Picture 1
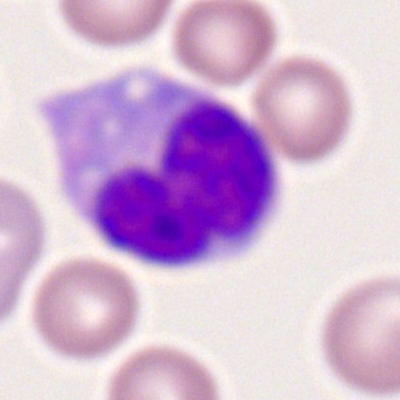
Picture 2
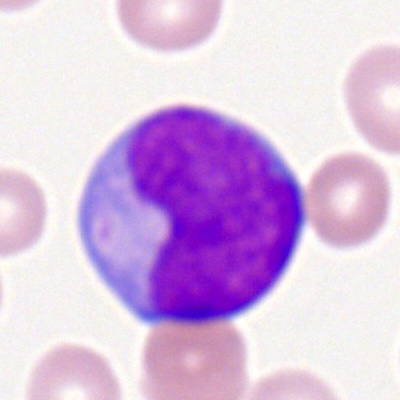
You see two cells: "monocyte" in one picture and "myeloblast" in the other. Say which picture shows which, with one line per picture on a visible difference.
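Picture 1 shows a monocyte: Several small clear vacuoles lie in the cytoplasm.
Picture 2 shows a myeloblast: The cytoplasm contains no vacuoles.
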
